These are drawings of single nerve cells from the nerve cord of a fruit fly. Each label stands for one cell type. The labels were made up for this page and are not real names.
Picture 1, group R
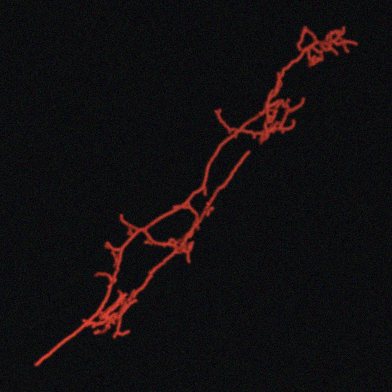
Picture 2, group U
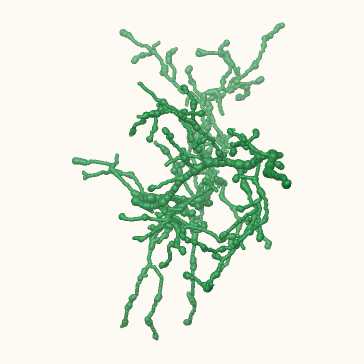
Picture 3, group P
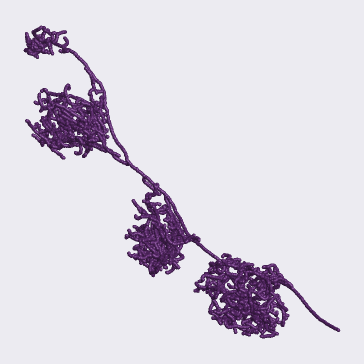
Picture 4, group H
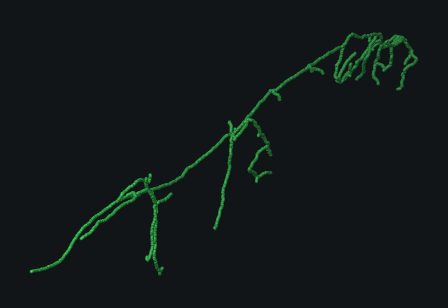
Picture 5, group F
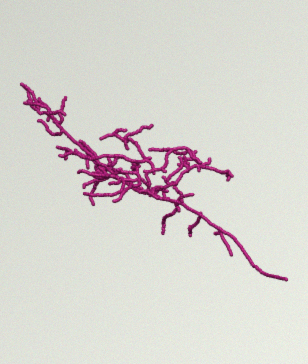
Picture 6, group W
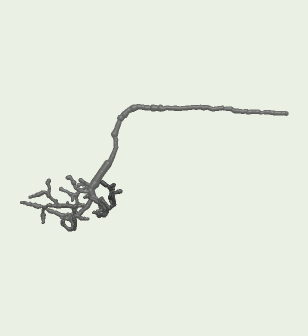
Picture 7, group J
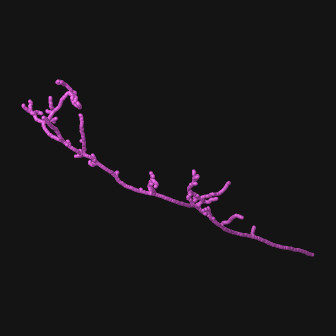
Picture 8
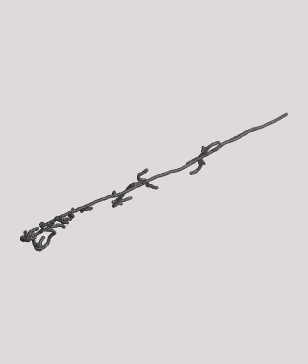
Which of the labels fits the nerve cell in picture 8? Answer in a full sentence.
It belongs to group H.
